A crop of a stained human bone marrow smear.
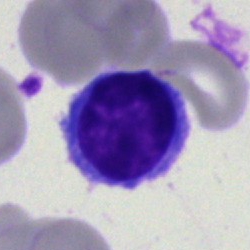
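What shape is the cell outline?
Roughly round; the border is slightly ragged, with small blunt projections on the left side.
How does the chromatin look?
Dense and dark purple, with paler streaks between darker clumps.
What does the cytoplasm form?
A thin rim of deep blue around the nucleus.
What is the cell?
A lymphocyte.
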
